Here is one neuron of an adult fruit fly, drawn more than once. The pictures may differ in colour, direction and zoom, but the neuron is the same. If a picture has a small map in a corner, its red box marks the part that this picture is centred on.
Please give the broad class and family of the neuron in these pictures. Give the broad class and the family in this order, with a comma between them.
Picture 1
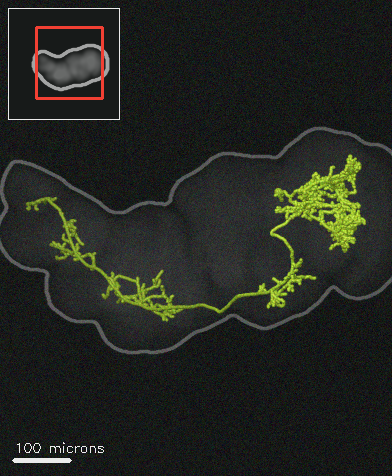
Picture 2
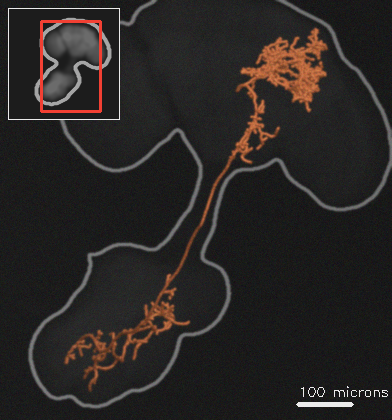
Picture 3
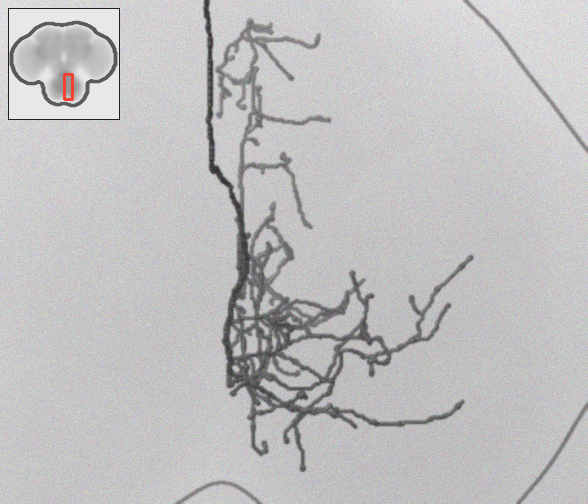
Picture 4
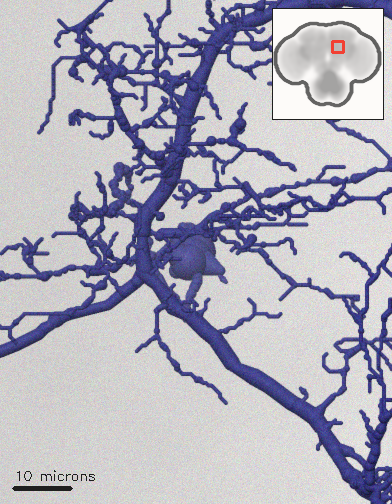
descending neuron, hemilineage DM6_central2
